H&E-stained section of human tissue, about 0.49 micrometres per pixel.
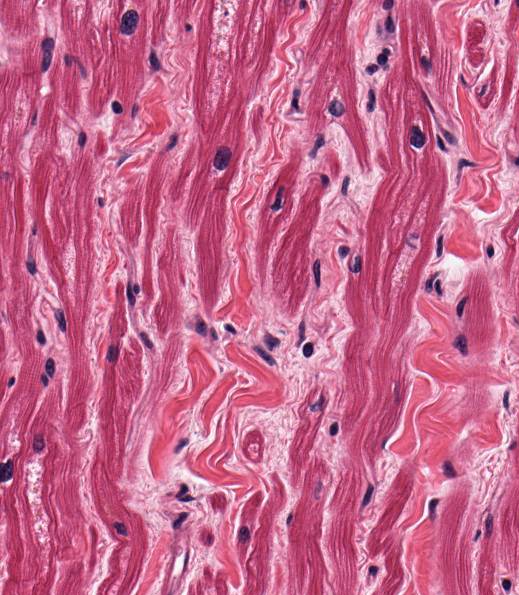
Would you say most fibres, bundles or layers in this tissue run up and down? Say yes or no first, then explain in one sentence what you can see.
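Yes. Elongated muscle fibres run mainly from top to bottom across the whole field, roughly parallel and wavy.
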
